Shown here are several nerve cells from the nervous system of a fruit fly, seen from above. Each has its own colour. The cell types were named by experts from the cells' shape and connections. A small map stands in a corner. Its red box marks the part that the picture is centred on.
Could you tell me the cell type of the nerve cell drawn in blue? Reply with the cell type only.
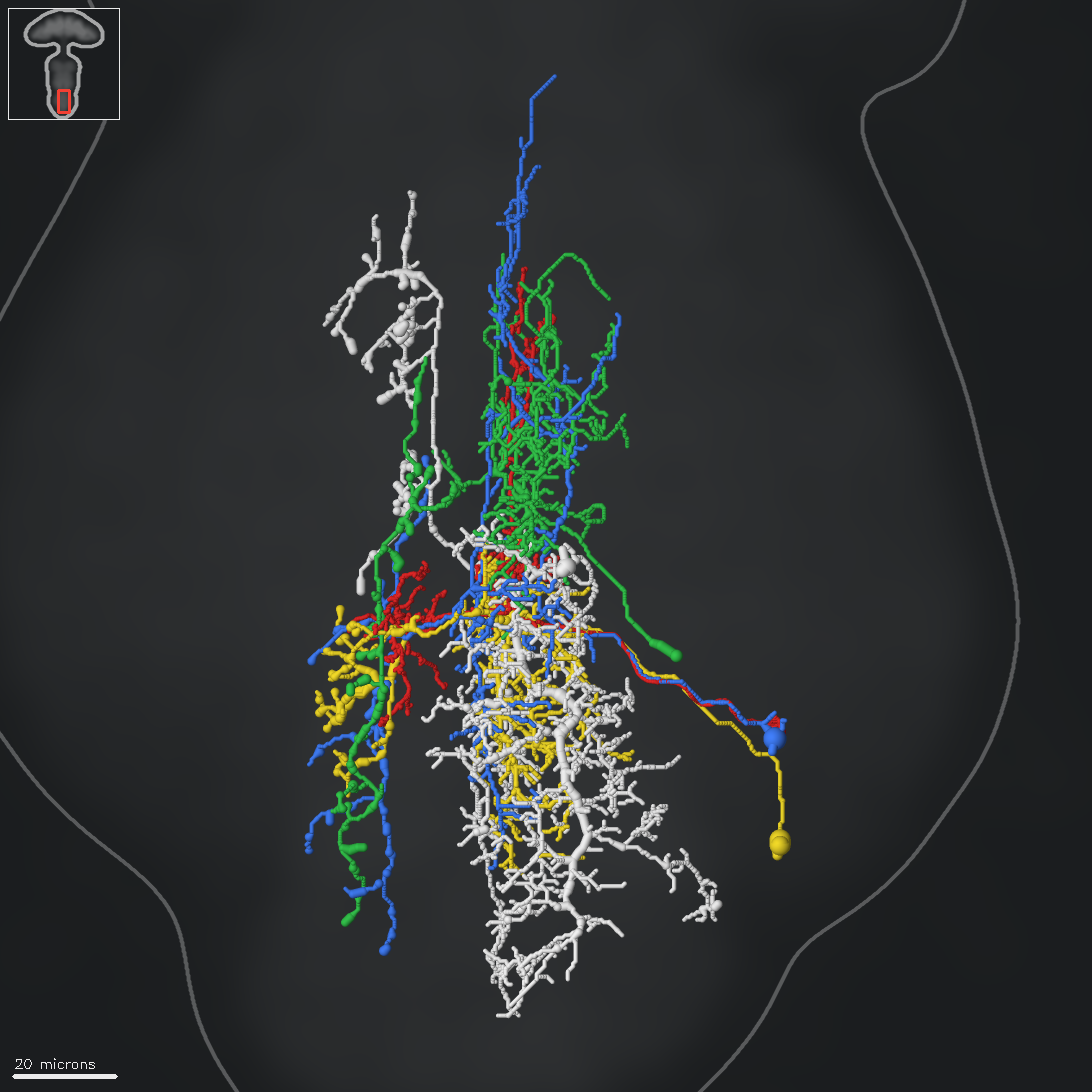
IN06A063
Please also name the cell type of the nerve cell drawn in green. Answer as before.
IN06B073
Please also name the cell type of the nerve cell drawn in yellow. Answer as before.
IN06A106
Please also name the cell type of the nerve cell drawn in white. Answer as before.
INXXX247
